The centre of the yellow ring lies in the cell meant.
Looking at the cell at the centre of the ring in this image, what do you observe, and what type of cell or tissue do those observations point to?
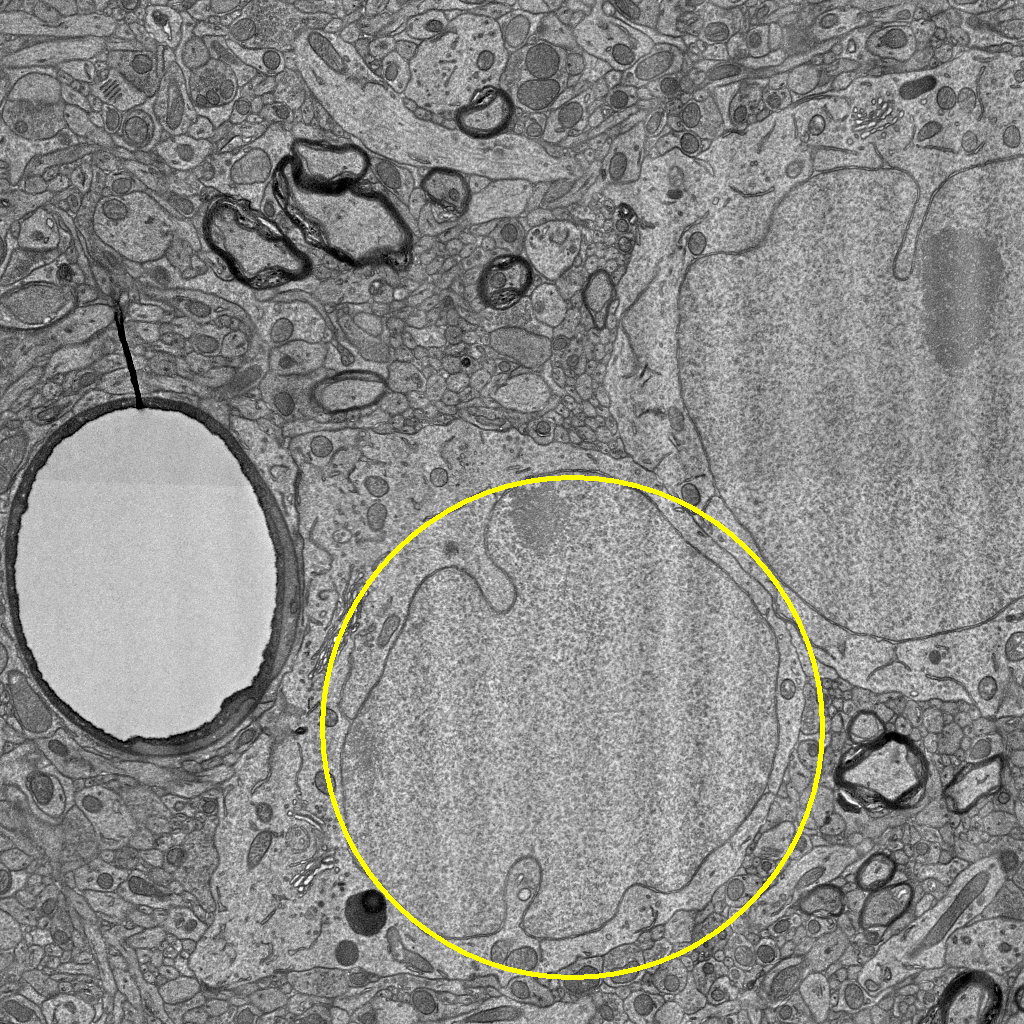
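Two deep, narrow infoldings mark the nuclear envelope, upper left and bottom. Chromatin's pale and finely dispersed, no thick dark band lining the envelope. Faint vertical stripes cross the whole picture, nucleus too. It's an excitatory neuron.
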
